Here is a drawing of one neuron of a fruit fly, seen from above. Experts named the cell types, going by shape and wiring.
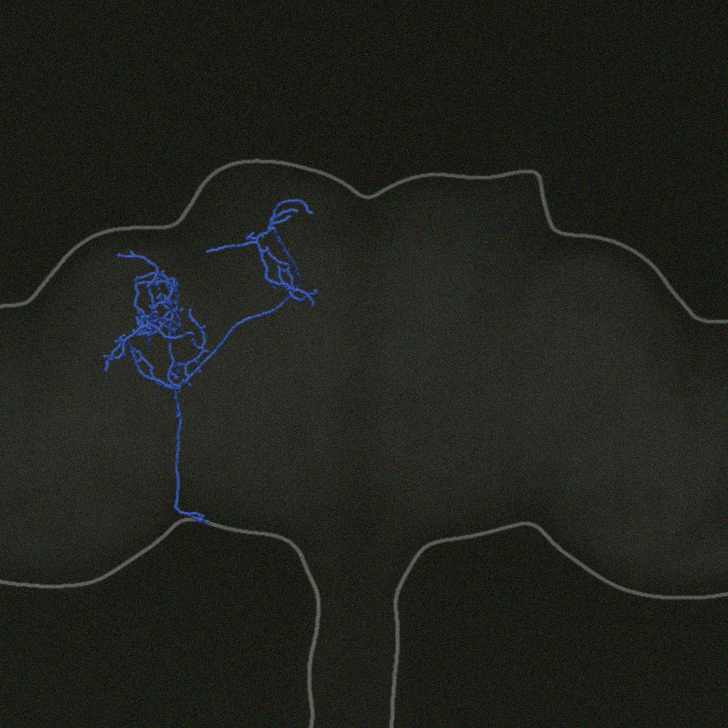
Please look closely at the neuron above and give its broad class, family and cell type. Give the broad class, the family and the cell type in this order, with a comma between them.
central-brain intrinsic neuron, hemilineage VLPl&p1_posterior, CB3910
